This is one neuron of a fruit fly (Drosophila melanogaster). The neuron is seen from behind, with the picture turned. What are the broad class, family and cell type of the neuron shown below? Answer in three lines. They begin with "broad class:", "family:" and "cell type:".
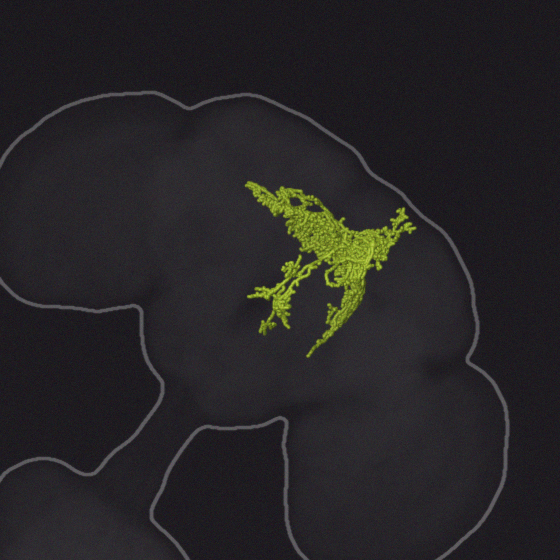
broad class: central-brain intrinsic neuron
family: class CX
cell type: ExR3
